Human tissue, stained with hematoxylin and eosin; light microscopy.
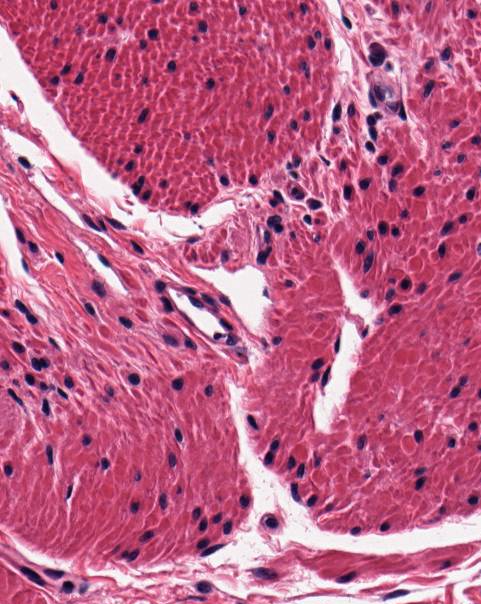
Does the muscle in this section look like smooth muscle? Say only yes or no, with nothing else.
Yes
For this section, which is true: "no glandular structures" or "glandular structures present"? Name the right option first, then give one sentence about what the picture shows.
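No glandular structures. No epithelium or glands are present anywhere in the field.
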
